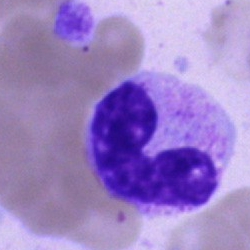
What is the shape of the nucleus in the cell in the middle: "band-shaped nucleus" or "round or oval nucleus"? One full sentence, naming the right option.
It is a curved band, without separate lobes, that the nucleus forms.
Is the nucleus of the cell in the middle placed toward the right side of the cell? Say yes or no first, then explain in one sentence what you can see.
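No. Most of the cytoplasm lies in the upper right part of the cell.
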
